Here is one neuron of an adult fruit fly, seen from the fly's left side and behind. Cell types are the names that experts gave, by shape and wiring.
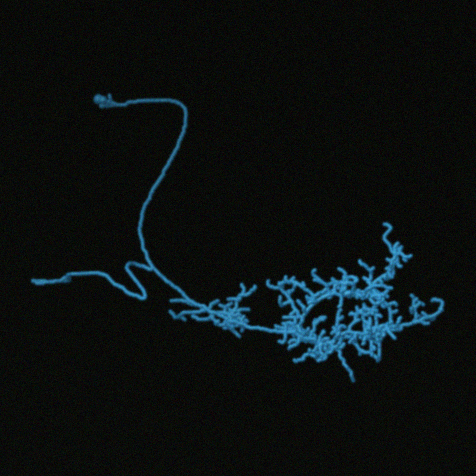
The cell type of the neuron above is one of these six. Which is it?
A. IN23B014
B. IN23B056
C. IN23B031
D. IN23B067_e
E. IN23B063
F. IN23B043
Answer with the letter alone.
F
